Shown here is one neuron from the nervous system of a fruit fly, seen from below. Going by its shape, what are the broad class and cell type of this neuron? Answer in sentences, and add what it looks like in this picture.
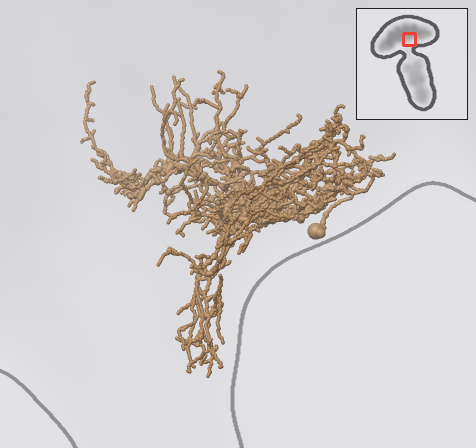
It is a central-brain intrinsic neuron. Its cell type is PS265. It lies in the brain. As drawn here it is about as wide as it is tall.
